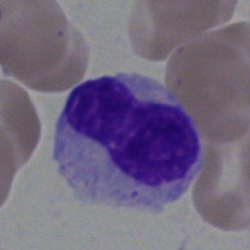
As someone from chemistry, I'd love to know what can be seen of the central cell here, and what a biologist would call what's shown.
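The nucleus sits up in the upper part of this roughly round cell. The cytoplasm's a pale blue-grey, with a few small dark purple granules scattered through it. That one's a metamyelocyte.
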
